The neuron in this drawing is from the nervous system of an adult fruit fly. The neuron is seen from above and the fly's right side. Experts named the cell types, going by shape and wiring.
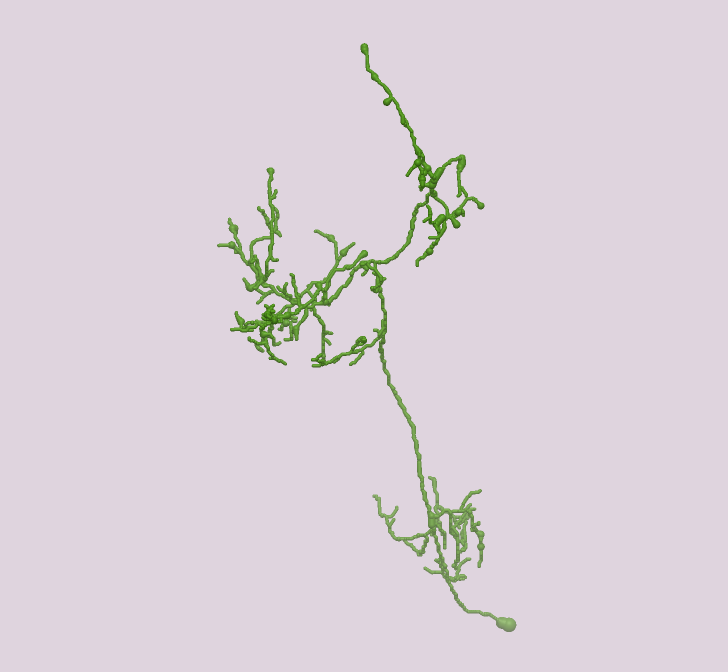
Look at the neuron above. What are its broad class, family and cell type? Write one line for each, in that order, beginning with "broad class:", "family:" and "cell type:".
broad class: central-brain intrinsic neuron
family: hemilineage LHa2
cell type: CB1276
